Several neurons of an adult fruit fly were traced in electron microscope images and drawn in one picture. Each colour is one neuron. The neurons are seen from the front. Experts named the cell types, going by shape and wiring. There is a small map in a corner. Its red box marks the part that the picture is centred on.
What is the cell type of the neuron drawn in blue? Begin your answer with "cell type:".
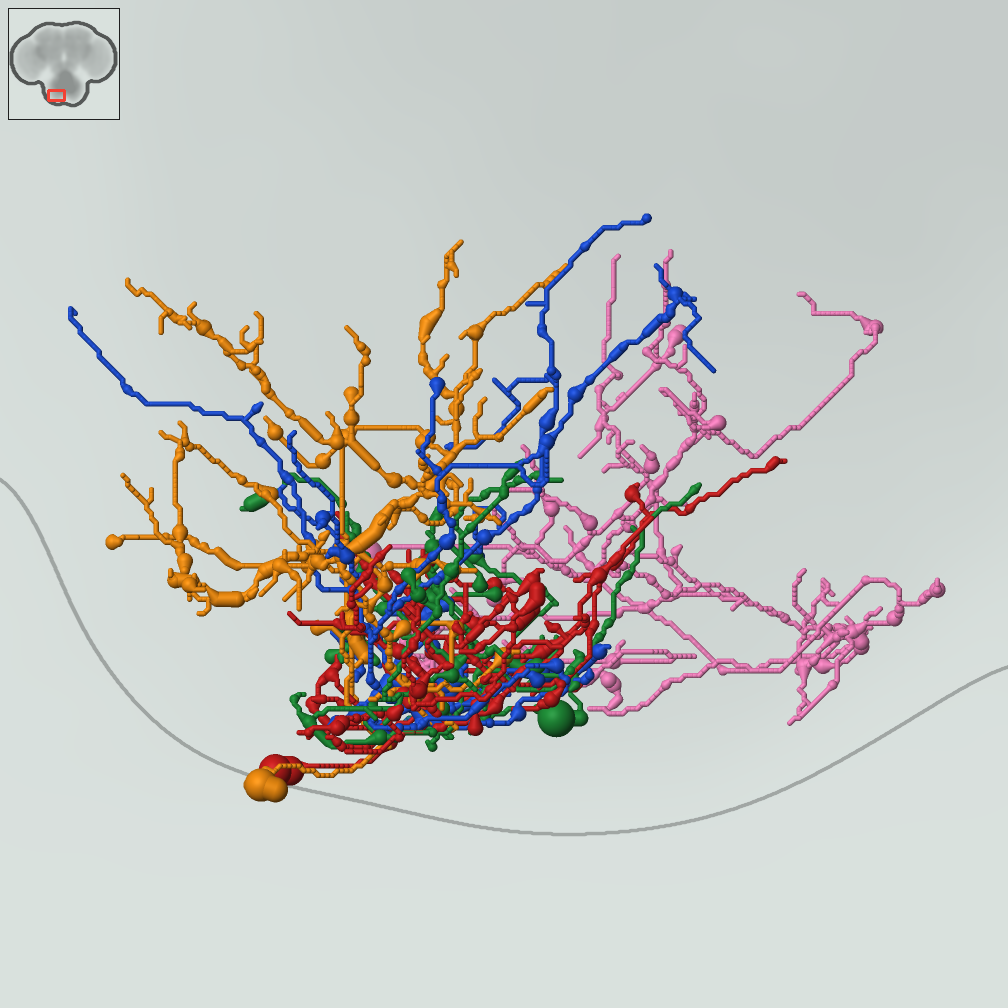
cell type: IN01B091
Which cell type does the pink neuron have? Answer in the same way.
cell type: IN01B080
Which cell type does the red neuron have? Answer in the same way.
cell type: IN01B086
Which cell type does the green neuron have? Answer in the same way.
cell type: IN01B099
